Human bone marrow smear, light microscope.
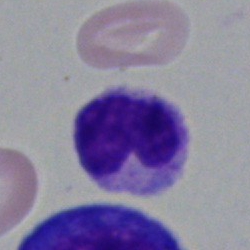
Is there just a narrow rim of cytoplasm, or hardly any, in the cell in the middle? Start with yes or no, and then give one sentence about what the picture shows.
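Yes. The nucleus fills most of the cell.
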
